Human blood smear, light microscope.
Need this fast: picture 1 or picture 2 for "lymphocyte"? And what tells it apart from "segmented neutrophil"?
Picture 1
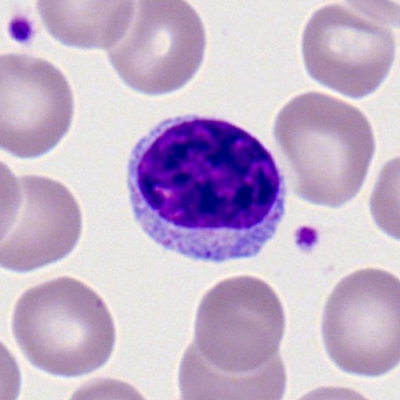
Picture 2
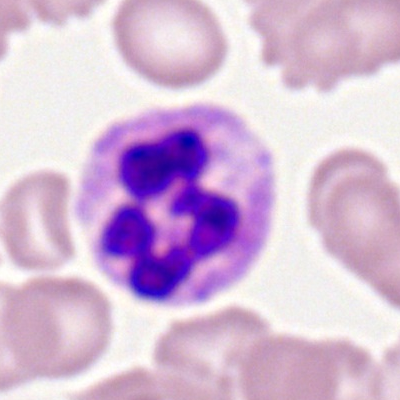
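Picture 1 shows a lymphocyte, and picture 2 shows a segmented neutrophil. In the lymphocyte, whose outline is round and smooth, the nucleus fills most of the cell. The segmented neutrophil's nucleus, by contrast, is divided into several separate lobes. Both nuclei have dark purple chromatin, coarsely clumped in the lymphocyte and densely clumped in the segmented neutrophil. Neither nucleus shows any nucleoli.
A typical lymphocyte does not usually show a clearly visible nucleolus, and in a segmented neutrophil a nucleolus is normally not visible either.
The lymphocyte's cytoplasm is pale blue and forms a rim that is wider along the lower edge than along the upper edge. The segmented neutrophil has a moderate rim of pale pinkish-lilac cytoplasm around its nucleus, holding fine, faint lilac granules rather than large coarse ones, with no vacuoles.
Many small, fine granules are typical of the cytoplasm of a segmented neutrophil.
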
